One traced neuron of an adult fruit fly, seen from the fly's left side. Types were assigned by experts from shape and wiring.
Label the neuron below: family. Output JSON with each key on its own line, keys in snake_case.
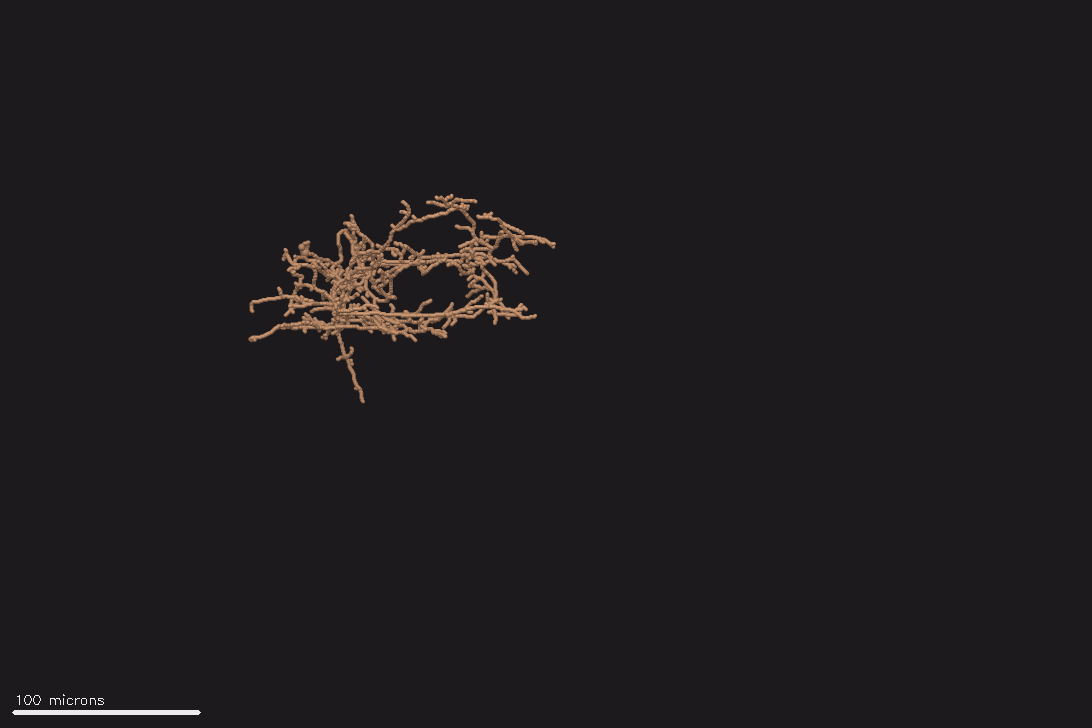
{
 "family": "hemilineage 17A"
}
